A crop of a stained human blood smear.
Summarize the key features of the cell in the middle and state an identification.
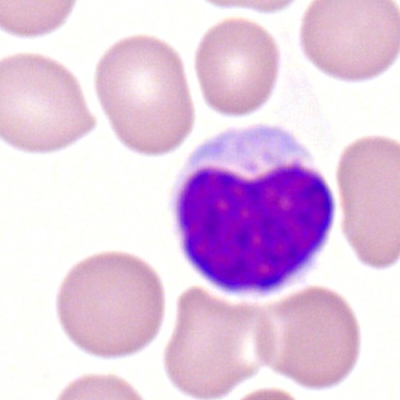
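A shallow notch marks the upper edge of the nucleus, which fills most of the cell and has dense, dark purple chromatin. The pale blue cytoplasm is widest above the nucleus. The cell is a lymphocyte.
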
